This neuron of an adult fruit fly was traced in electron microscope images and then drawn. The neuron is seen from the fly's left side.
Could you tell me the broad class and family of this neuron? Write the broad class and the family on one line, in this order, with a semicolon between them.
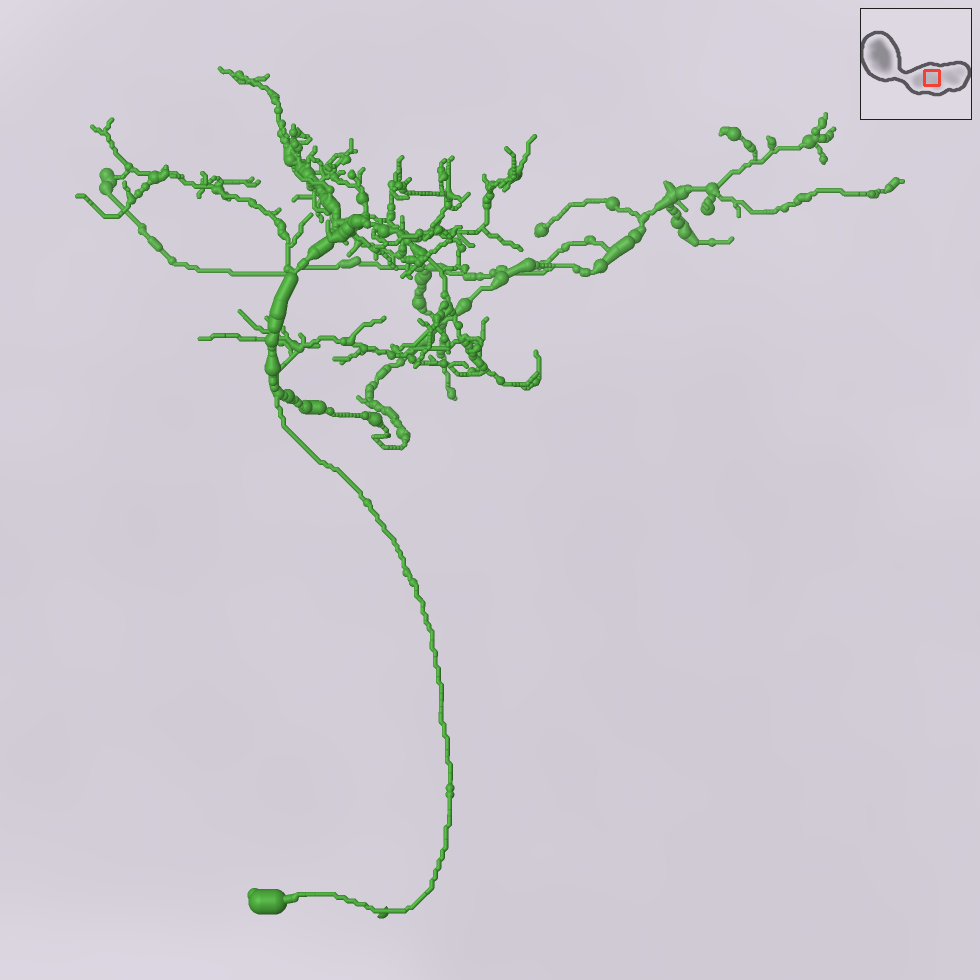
nerve-cord intrinsic neuron; hemilineage 07B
